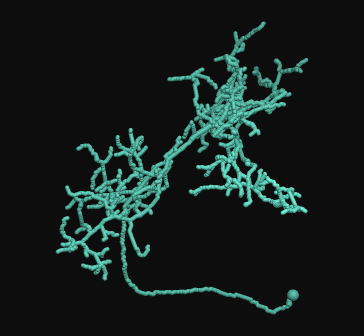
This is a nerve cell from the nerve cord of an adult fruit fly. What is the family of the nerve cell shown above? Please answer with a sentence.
The family is hemilineage 00A.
